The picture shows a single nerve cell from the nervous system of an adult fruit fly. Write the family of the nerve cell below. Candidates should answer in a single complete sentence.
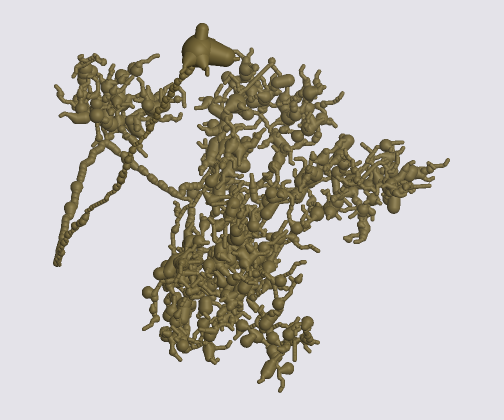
Family Pm is where this nerve cell is grouped.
